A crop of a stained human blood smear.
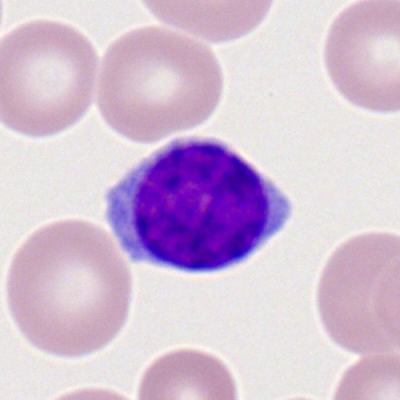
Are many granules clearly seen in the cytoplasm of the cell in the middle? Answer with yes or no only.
No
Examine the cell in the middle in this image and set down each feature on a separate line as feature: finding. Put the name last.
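Chromatin: dark purple, coarsely clumped
Cytoplasm: only a narrow rim around the nucleus
Colour: pale blue
Widest part: left side of the nucleus
Name: lymphocyte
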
